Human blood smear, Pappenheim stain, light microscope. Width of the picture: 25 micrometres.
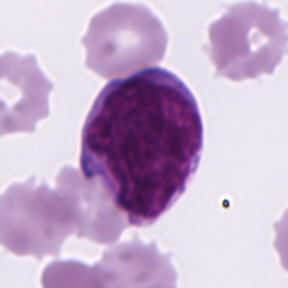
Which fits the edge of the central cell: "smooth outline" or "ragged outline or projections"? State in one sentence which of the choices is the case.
The cell's outline is smooth, without projections.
